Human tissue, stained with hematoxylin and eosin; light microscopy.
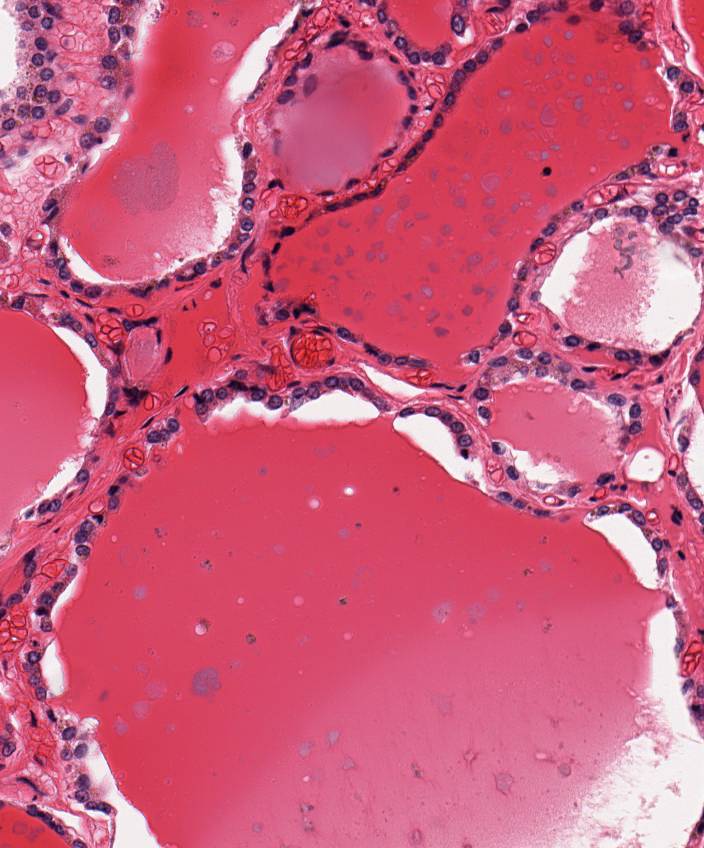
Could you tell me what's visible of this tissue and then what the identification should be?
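Closed follicles of varying size fill this field, the largest taking up the lower half. A single layer of flattened to low cuboidal epithelial cells lines each one. Most are filled with dense, homogeneous, deep pink colloid, and the stroma between them is scant and delicate. The tissue is thyroid.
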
